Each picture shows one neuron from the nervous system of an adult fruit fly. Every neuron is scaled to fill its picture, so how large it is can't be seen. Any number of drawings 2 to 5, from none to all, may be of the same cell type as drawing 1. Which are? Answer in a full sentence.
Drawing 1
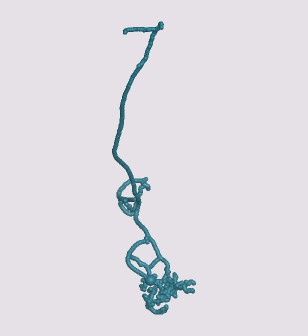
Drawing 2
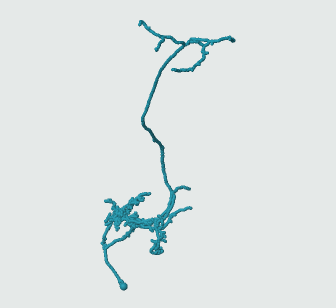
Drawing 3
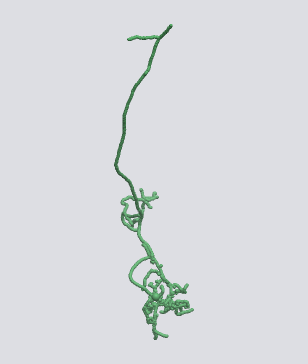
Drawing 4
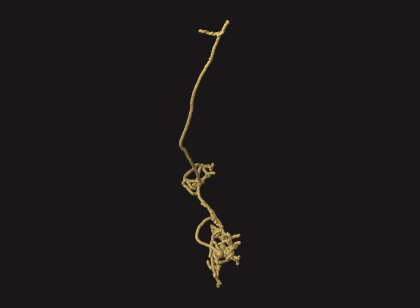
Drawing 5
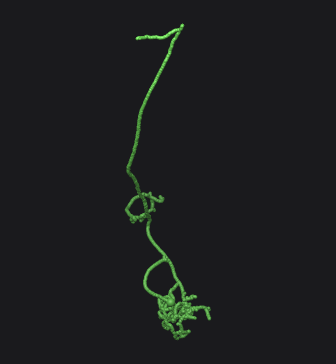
Drawing 3, drawing 4 and drawing 5 are of the same cell type.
